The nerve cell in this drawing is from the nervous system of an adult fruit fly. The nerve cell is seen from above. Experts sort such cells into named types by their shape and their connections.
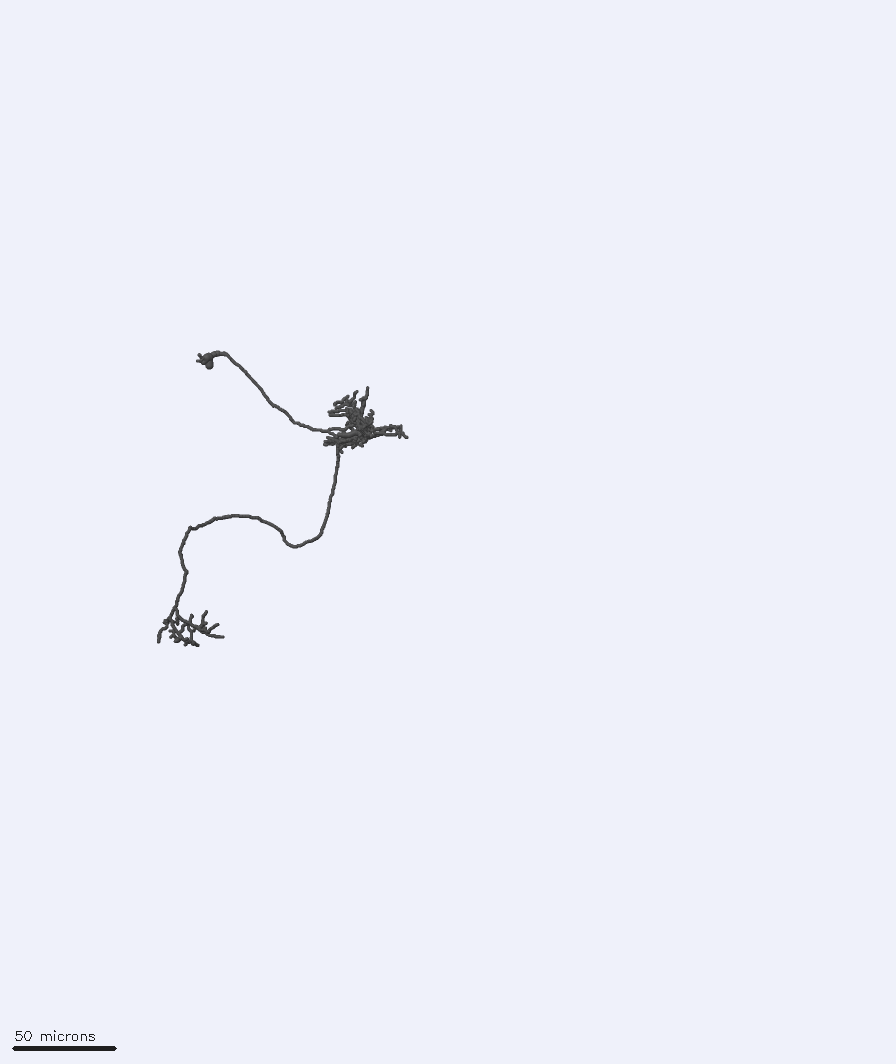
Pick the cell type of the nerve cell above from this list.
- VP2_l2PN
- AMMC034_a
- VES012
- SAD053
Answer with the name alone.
VP2_l2PN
